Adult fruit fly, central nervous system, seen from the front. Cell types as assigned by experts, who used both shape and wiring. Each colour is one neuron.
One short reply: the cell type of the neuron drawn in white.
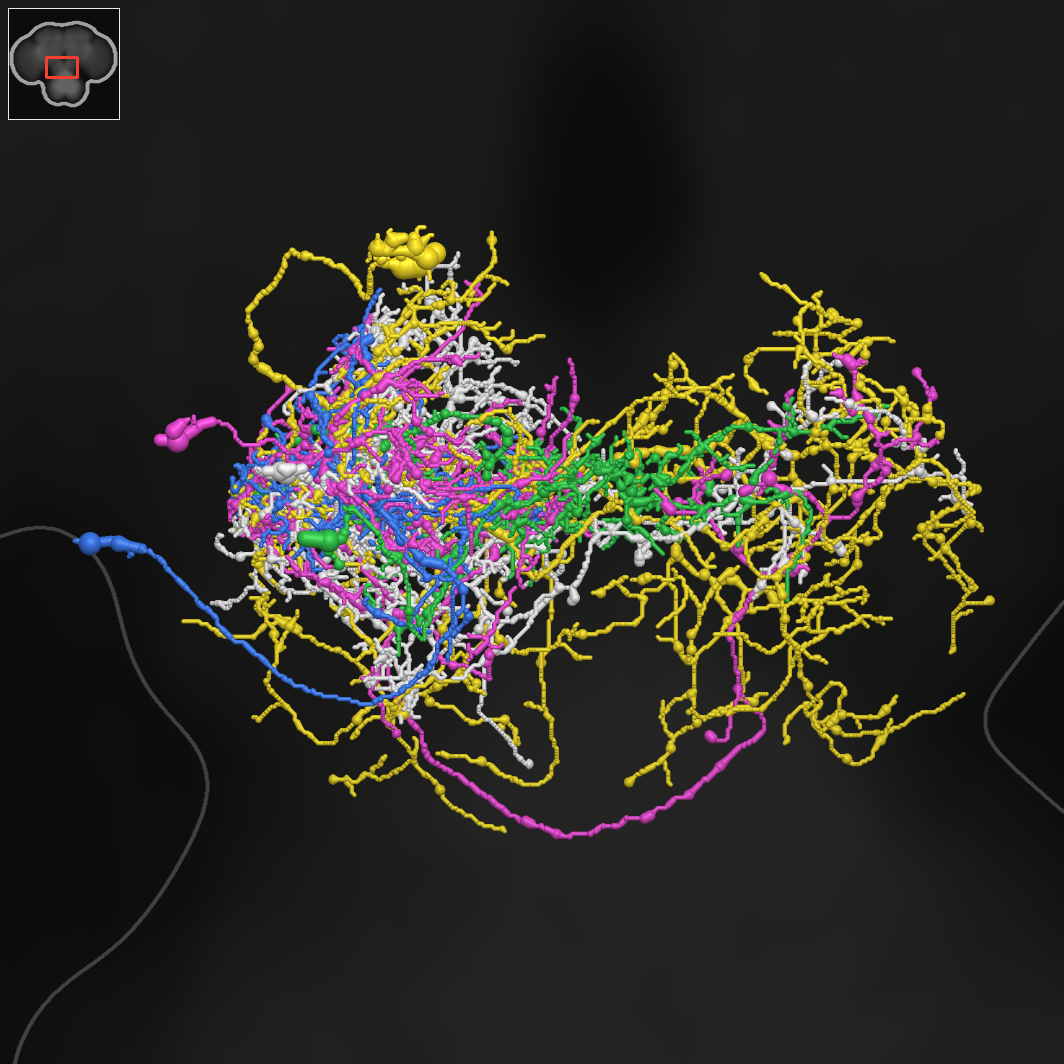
GNG468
